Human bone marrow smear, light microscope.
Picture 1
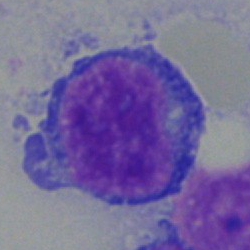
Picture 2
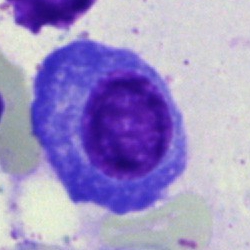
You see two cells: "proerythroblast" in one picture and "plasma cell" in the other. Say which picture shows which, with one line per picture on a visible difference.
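Picture 1: proerythroblast. The nucleus fills most of the cell.
Picture 2: plasma cell. The cytoplasm is abundant and deep blue.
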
